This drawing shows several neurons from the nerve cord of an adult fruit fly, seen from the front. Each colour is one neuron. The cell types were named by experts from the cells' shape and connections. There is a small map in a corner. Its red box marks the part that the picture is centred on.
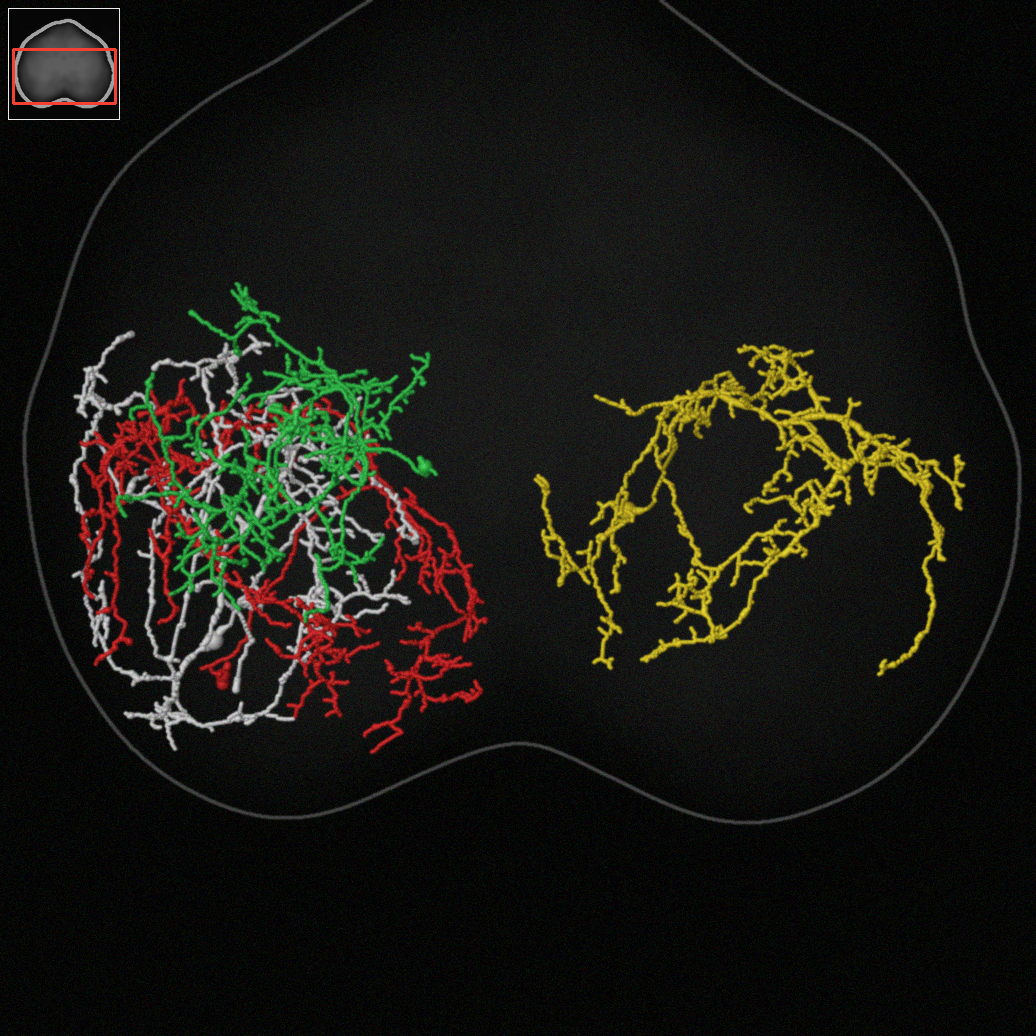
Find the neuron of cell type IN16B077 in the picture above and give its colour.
green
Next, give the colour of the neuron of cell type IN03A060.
white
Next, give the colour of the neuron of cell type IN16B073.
red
